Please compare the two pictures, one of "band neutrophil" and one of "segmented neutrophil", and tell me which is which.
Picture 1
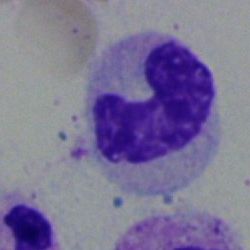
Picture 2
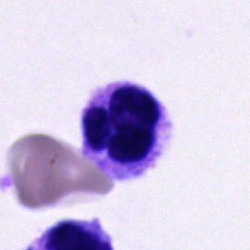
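Item one, identity: the band neutrophil is in picture 1, the segmented neutrophil in picture 2. Item two, outline: both cells are roughly round, and the band neutrophil's edge is smooth. Item three, nuclear shape: the band neutrophil's nucleus curves like a kidney, with a deep notch facing the upper left.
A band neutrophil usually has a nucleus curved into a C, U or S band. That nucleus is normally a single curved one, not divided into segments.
Item four, chromatin: dark purple in both, coarsely clumped in the band neutrophil and densely condensed in the segmented neutrophil.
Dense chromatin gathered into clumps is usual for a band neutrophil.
Item five, nucleoli: none are visible in either cell.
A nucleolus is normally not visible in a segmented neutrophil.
Item six, cytoplasm: the band neutrophil shows no distinct granules and no vacuoles, while the segmented neutrophil's cytoplasm forms a pale lilac rim around the nucleus. Item seven, neighbours: a pale red cell without a nucleus touches the segmented neutrophil at its lower left.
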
